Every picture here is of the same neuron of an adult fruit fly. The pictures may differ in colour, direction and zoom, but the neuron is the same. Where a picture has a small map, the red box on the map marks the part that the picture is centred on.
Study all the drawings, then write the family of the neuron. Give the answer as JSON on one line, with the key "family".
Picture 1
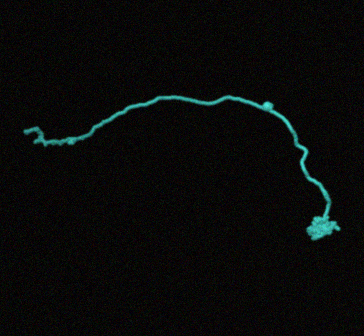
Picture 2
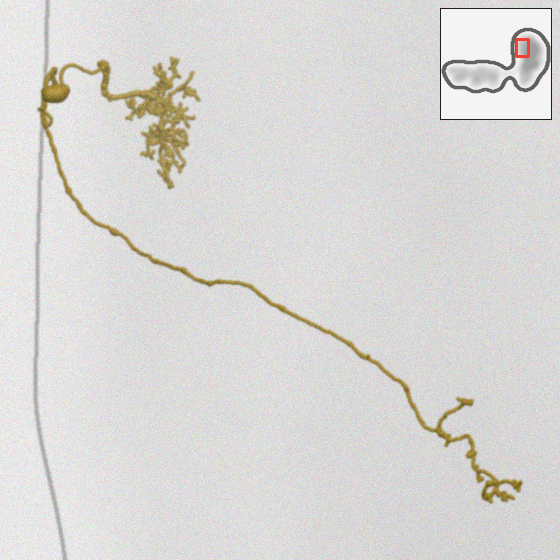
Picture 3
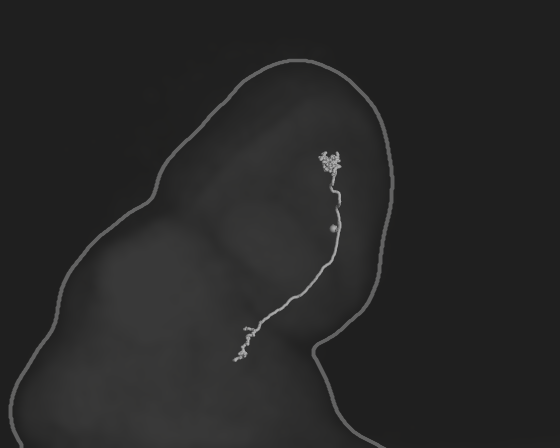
{"family": "LPC"}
